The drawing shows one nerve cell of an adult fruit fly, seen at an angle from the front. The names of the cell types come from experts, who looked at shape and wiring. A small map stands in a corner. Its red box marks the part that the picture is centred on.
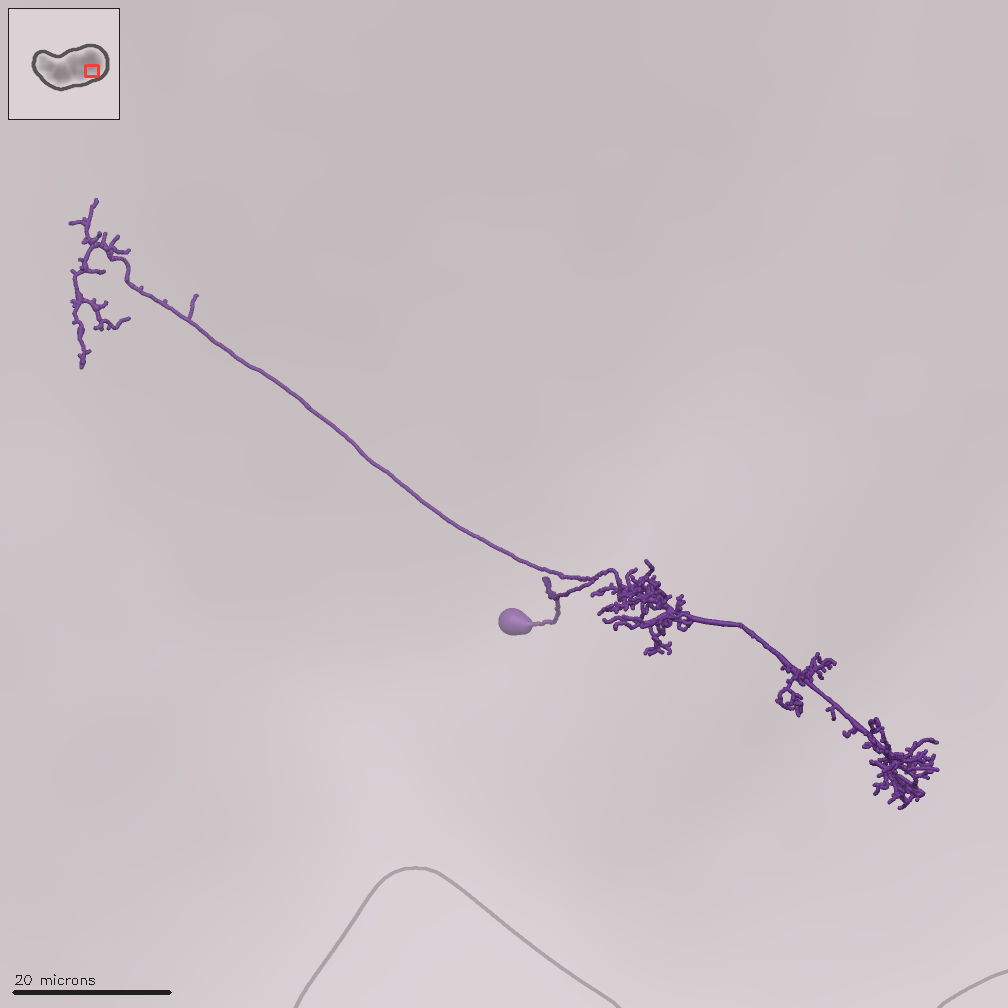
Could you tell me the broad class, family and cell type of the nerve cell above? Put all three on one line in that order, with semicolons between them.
optic-lobe intrinsic neuron; T; T2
